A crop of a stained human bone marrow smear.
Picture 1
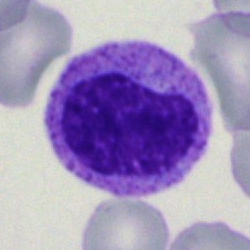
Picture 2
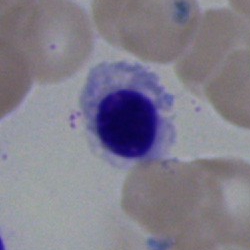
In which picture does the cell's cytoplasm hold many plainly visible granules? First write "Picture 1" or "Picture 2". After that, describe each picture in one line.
Picture 1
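Picture 1: Fine purple granules are scattered throughout the cytoplasm.
Picture 2: The cytoplasm shows no distinct granules.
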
